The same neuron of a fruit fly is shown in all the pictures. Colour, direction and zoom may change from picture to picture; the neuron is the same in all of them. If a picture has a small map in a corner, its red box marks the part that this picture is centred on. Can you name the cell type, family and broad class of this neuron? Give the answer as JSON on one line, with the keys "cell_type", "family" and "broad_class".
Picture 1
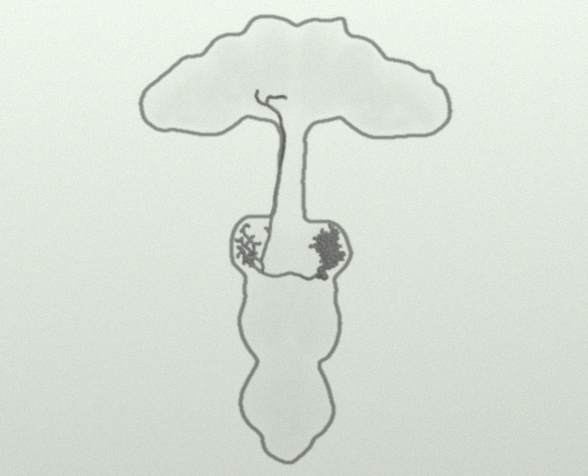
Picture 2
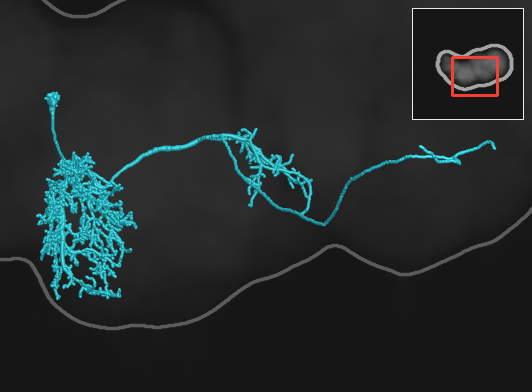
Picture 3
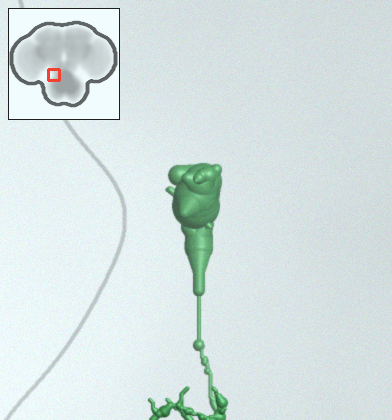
{"cell_type": "AN19B004", "family": "hemilineage 19B", "broad_class": "ascending neuron"}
